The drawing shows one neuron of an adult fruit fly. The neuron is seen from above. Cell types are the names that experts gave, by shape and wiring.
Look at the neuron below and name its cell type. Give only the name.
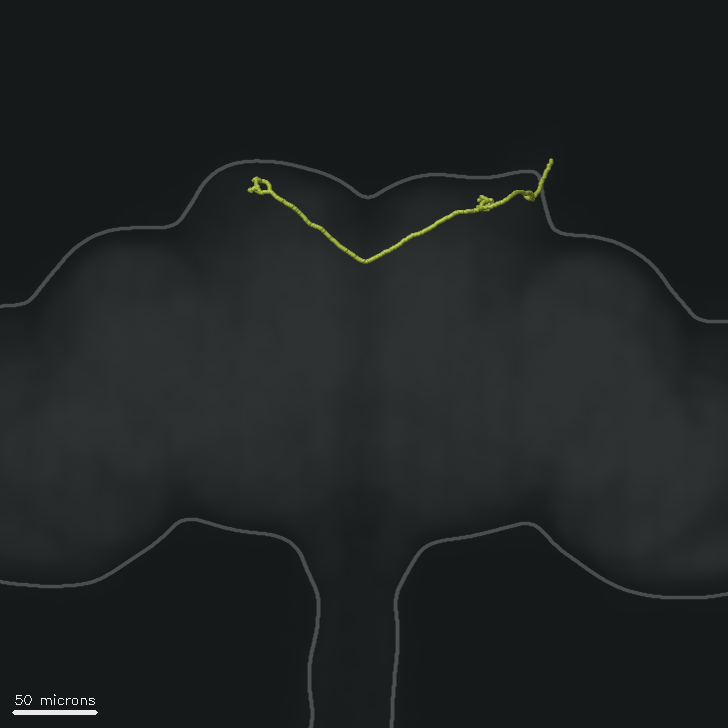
ORN_DA3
